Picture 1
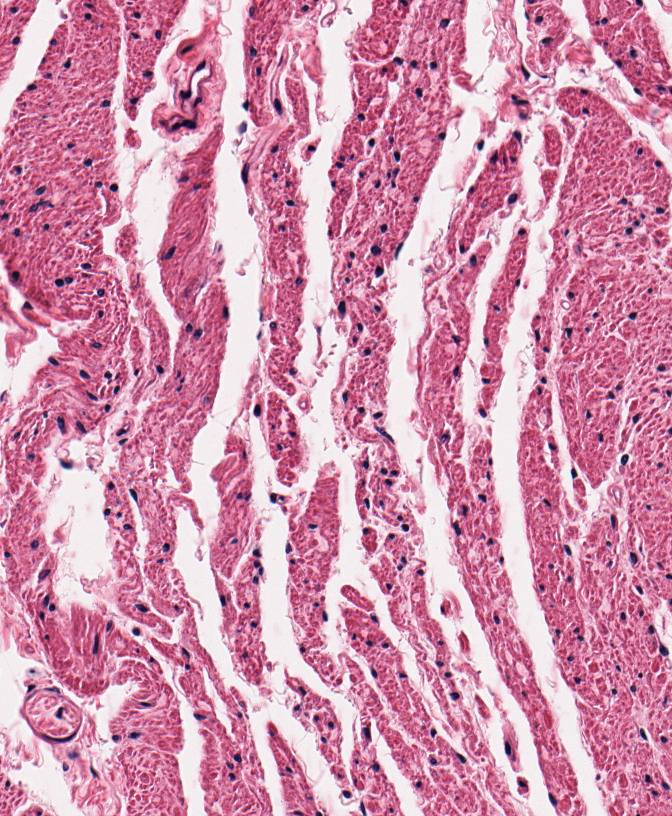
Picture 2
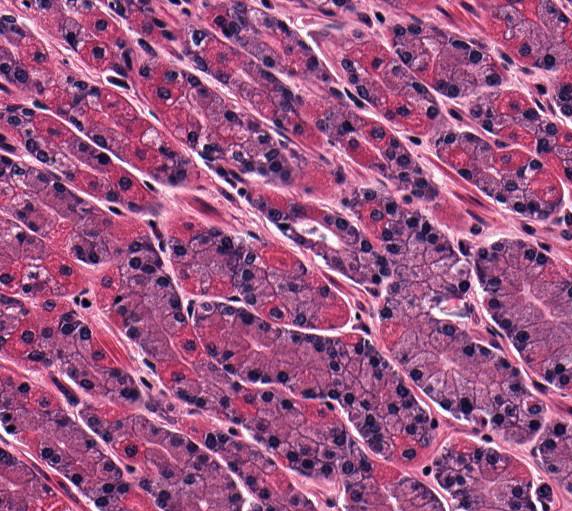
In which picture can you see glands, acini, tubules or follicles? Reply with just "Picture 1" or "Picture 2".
Picture 2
